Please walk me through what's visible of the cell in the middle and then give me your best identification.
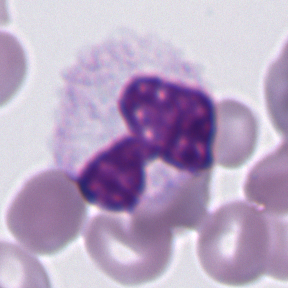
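Roughly round, smooth-edged outline. Larger lobe upper right; smaller lobe lower left. Fine lilac granules fill the cytoplasm, which shows no vacuoles. Segmented neutrophil.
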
